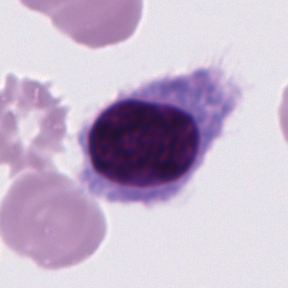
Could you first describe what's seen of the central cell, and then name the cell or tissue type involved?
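Fine hair-like projections fringe the upper right border of the cell. The nuclear chromatin stains deep purple with darker clumps, and no distinct nucleolus stands out within it. The cytoplasm shows no coarse granules. It is a hairy cell.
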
